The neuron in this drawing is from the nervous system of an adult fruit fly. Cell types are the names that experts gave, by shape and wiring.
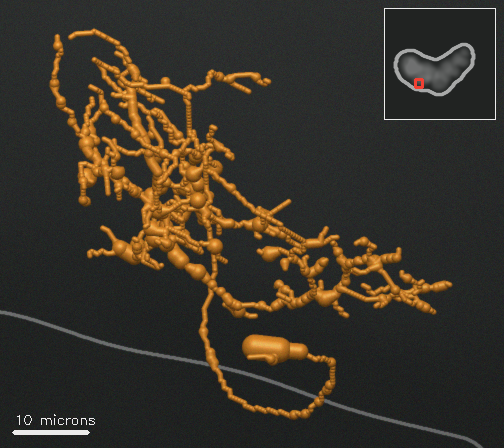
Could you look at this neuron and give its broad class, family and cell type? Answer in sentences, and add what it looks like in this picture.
It is a central-brain intrinsic neuron. Its family is hemilineage TRdm. The cell type is GNG379. The cell body can be seen at the bottom of the picture. From left to right in the picture it spans about 55 microns. The picture shows dozens of branch ends.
